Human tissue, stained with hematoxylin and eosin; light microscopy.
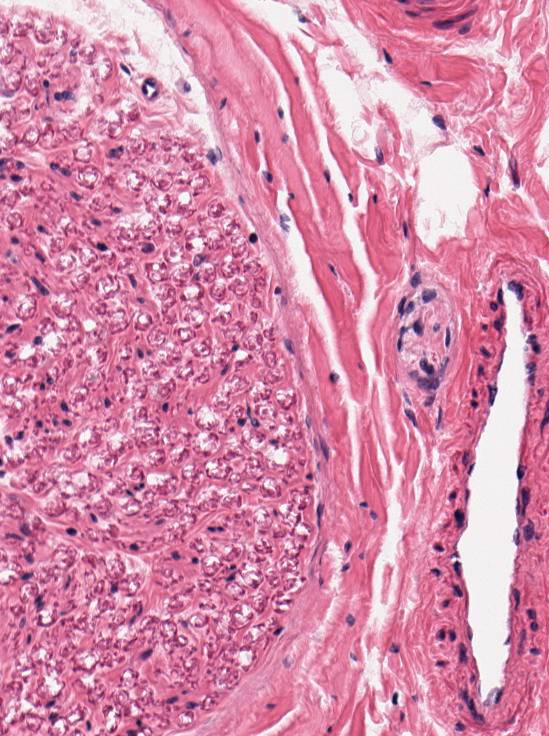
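Tibial nerve: within the fascicle, nerve fibres appear as numerous small pale rings, each surrounding a central pink dot, with sparse small dark nuclei between them. To the right, pink fibre bundles with elongated nuclei run top to bottom, roughly parallel to the fascicle edge.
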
